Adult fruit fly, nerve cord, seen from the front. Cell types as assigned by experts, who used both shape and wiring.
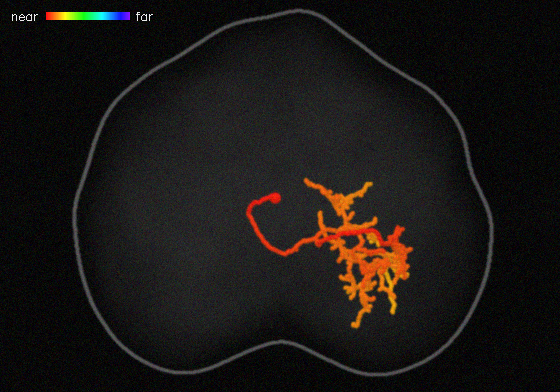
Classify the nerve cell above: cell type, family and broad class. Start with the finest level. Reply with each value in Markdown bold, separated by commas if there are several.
**IN09A096**, **hemilineage 09A**, **nerve-cord intrinsic neuron**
